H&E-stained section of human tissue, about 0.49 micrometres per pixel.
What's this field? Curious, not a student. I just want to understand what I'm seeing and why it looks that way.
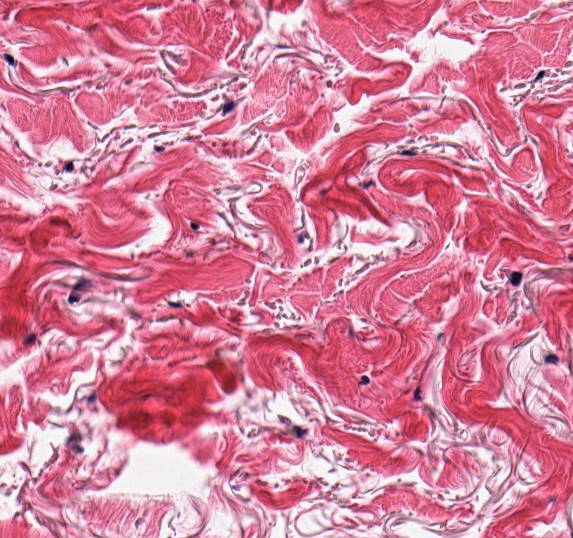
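The tissue is dermis. Thick eosin-pink collagen bundles fill the whole field, interwoven and running in many different directions.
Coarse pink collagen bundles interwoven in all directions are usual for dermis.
Cells are sparse: a few small, dark nuclei with hardly any visible cytoplasm lie in the narrow spaces between bundles.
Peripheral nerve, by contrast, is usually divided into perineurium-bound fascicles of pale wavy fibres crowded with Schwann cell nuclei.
No epithelium is present.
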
